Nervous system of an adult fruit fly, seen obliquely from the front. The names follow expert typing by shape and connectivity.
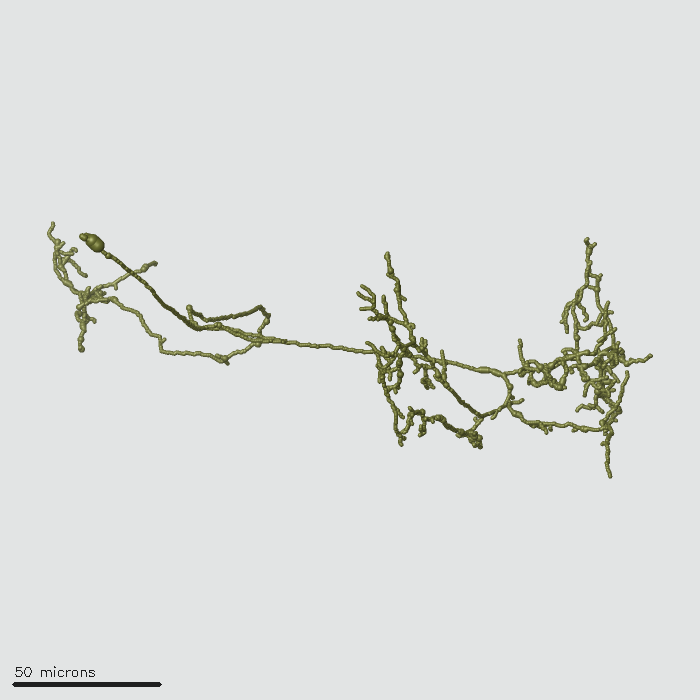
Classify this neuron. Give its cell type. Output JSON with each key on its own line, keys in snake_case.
{
 "cell_type": "WED077"
}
